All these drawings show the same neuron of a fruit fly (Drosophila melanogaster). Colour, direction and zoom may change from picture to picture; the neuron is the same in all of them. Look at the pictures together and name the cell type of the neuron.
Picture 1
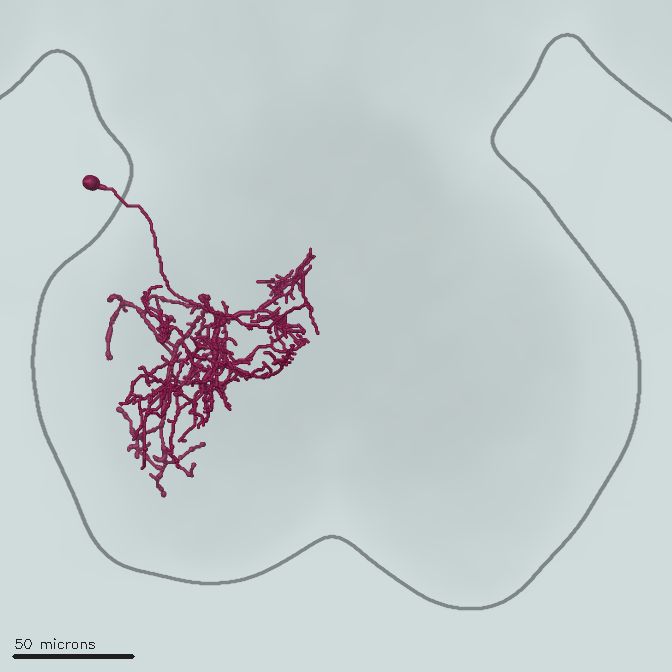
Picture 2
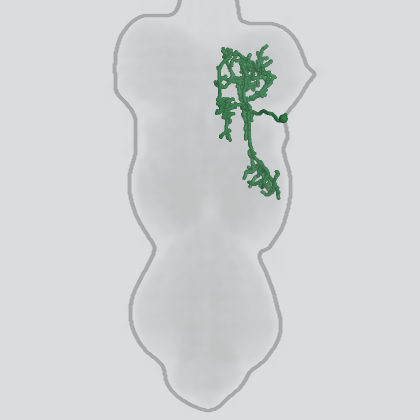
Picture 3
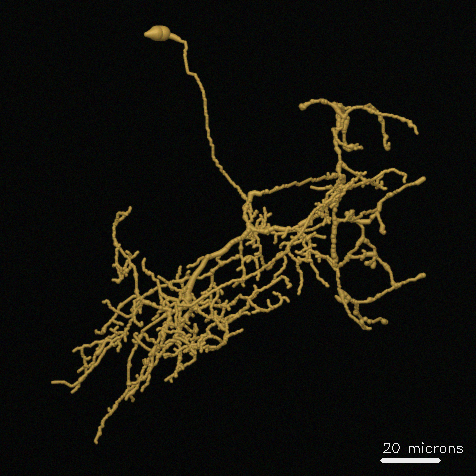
IN11A003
